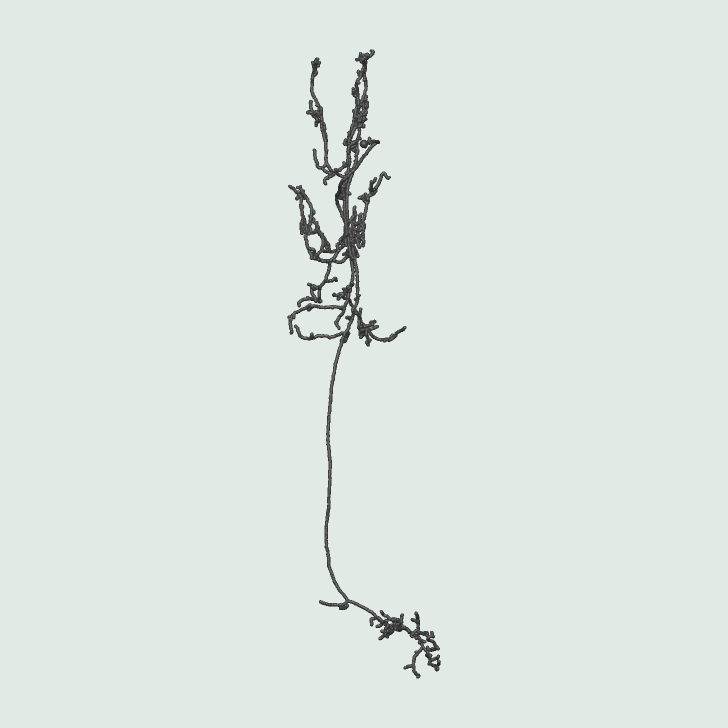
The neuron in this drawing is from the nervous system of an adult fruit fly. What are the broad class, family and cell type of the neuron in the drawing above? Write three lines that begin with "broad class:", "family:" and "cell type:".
broad class: ascending neuron
family: hemilineage 17B
cell type: AN17B007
